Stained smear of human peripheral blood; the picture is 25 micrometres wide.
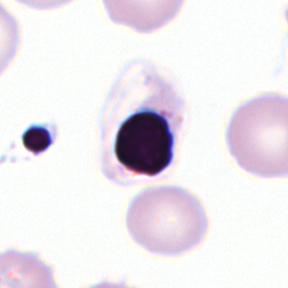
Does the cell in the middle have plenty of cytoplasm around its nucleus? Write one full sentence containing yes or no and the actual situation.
Yes, the cell holds plenty of cytoplasm.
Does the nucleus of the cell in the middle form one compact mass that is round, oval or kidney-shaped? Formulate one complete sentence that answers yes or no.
Yes, what its nucleus forms is one compact round, oval or kidney-shaped mass.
